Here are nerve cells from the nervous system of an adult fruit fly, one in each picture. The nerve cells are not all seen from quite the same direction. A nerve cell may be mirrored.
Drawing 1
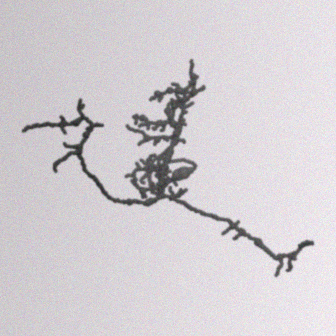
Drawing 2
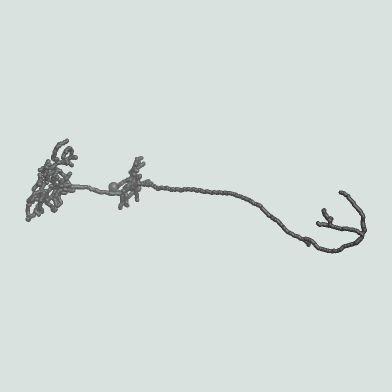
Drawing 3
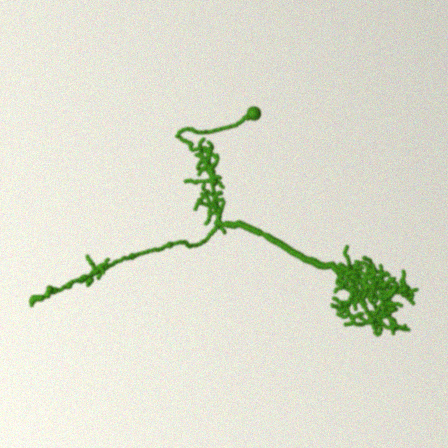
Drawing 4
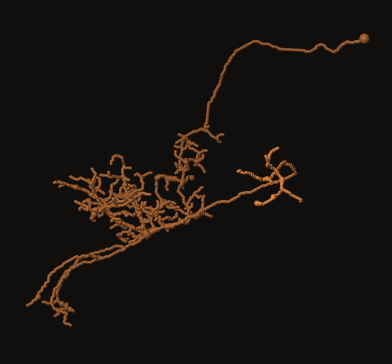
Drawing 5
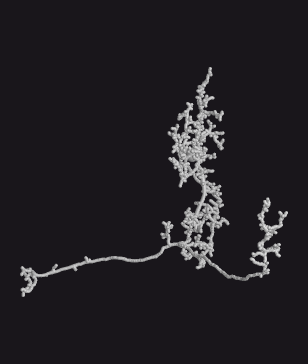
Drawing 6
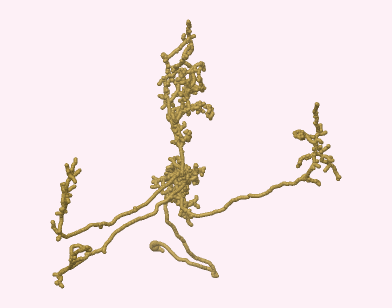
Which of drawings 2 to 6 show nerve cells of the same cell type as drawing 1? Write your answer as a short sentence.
Drawing 5 and drawing 6 are of the same cell type.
